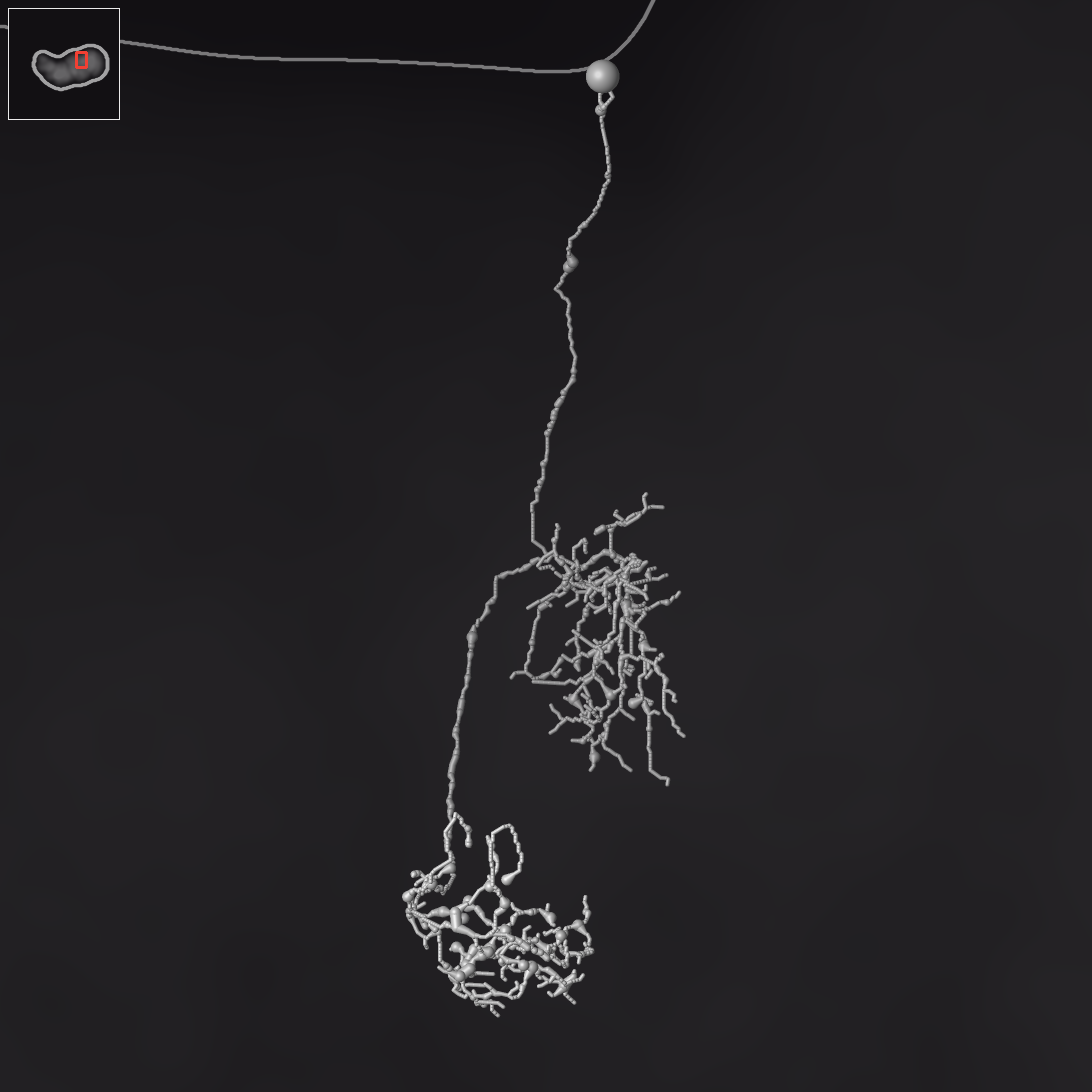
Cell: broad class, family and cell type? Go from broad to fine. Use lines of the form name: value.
broad class: central-brain intrinsic neuron
family: class CX
cell type: hDeltaJ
